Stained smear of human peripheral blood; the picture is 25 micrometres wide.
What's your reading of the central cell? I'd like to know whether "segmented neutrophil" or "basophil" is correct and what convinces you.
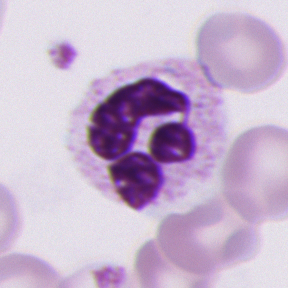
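Segmented neutrophil, not basophil.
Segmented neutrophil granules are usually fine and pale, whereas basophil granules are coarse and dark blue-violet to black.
The cytoplasm here is filled with fine pink-lilac granules, matching the former.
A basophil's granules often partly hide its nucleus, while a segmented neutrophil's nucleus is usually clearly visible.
Here the nucleus shows as separate lobes linked by thin strands, with dense dark purple chromatin throughout. Wide rim of pale pinkish cytoplasm around it.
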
